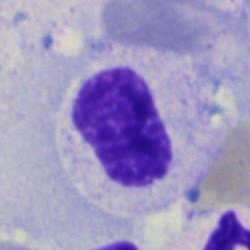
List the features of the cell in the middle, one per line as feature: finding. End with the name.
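Outline: round, faintly marked against the pale background
Chromatin: dark purple, clumped, small paler patches between clumps
Cytoplasm: rim wider below the nucleus than above
Granules: no coarse dark ones in the cytoplasm
Name: band neutrophil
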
